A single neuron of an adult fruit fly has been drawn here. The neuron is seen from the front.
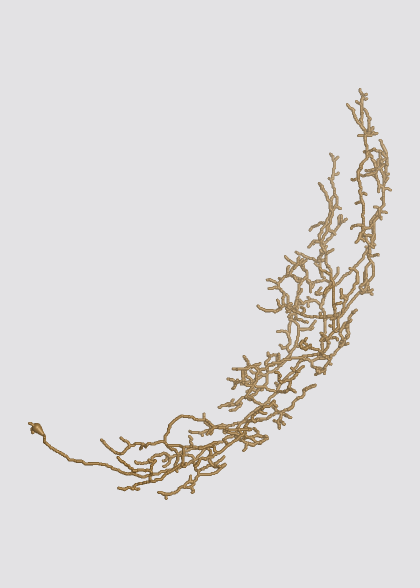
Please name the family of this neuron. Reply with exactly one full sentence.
The neuron here is of family Mi.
